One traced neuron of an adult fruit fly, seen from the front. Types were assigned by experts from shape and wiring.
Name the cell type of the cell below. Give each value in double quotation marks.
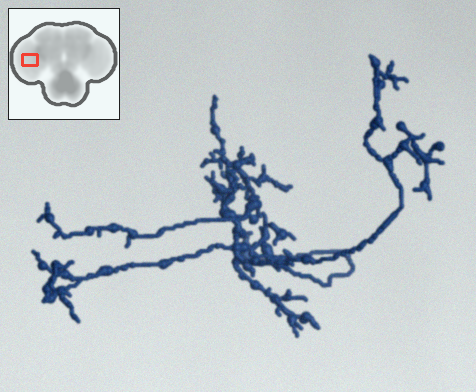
"Y13"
